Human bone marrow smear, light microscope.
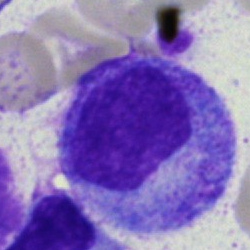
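Myelocyte in a stained bone marrow smear. The nucleus sits off-centre, pushed toward the upper left, and stains dark purple with a mottled texture. Around it the cytoplasm is abundant and blue, with fine purple granules scattered through it.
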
